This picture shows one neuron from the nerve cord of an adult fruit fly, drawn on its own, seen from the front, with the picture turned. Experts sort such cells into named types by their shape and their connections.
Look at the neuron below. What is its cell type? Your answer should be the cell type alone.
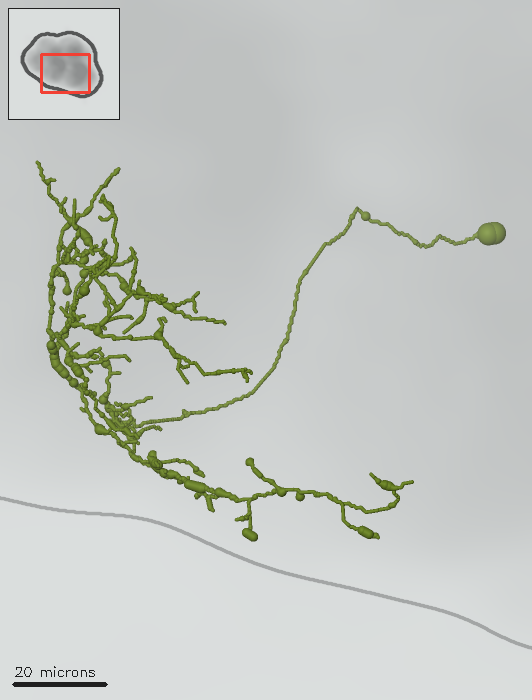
IN03B074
